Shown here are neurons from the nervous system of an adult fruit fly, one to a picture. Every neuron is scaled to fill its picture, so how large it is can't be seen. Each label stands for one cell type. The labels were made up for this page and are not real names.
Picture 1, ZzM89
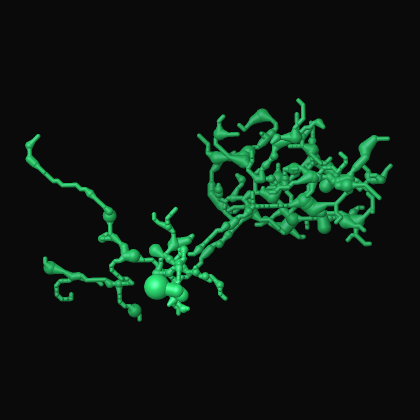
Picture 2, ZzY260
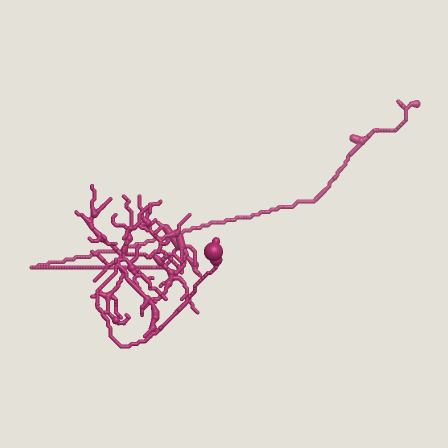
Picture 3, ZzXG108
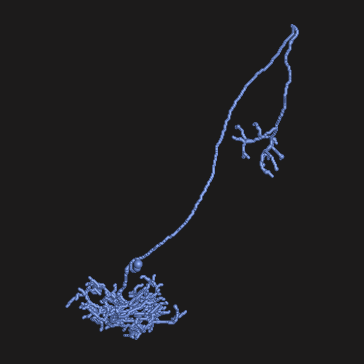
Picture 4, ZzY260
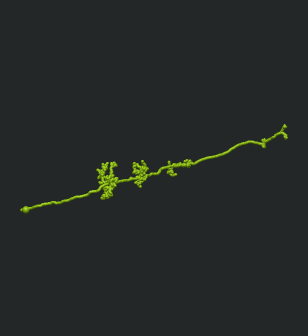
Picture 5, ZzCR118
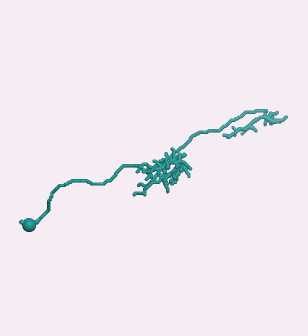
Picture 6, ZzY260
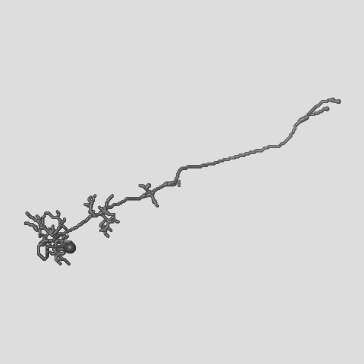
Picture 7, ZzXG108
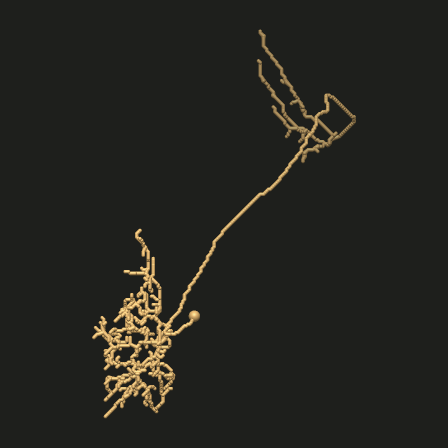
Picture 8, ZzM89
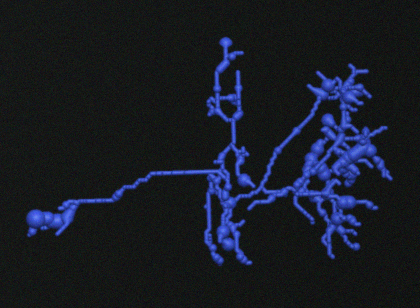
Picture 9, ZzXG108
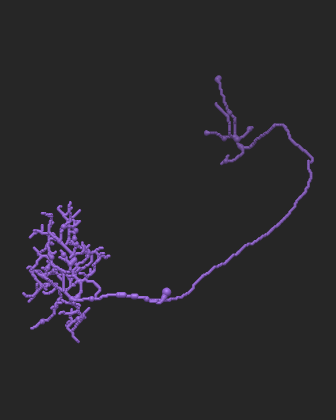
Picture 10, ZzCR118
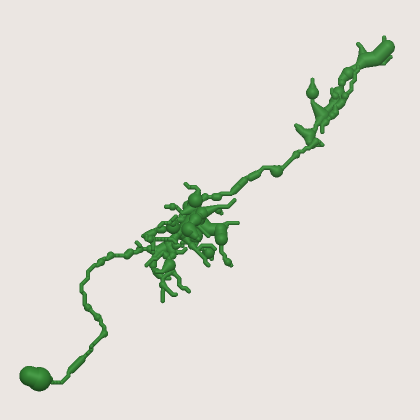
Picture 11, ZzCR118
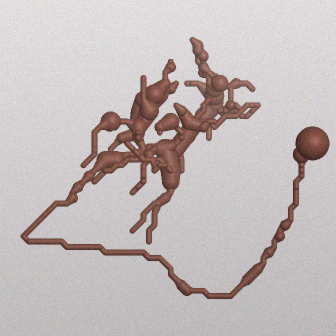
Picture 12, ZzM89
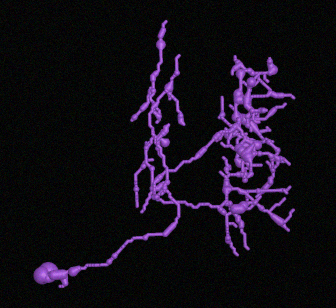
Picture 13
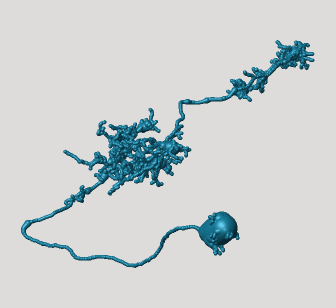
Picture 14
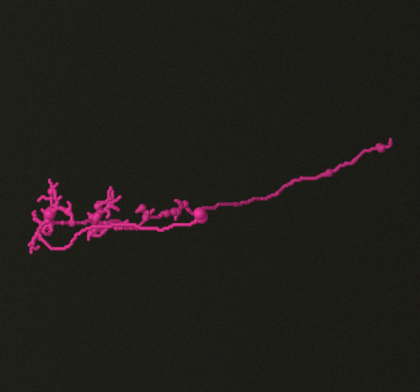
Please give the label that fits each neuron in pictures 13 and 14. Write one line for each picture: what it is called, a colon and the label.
13: ZzCR118
14: ZzY260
